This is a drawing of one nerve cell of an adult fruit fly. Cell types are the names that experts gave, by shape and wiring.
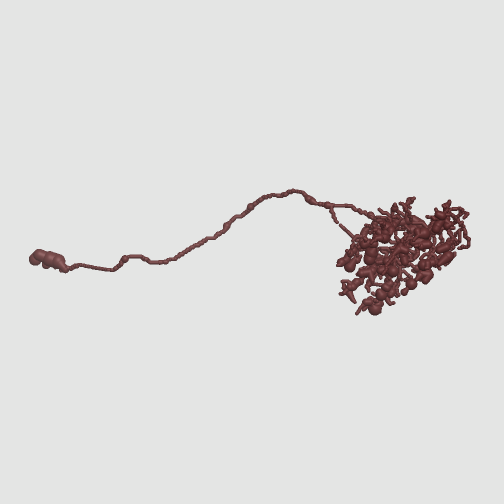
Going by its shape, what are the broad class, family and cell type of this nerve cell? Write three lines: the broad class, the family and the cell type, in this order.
optic-lobe intrinsic neuron
Dm
Dm4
